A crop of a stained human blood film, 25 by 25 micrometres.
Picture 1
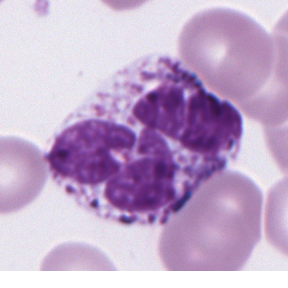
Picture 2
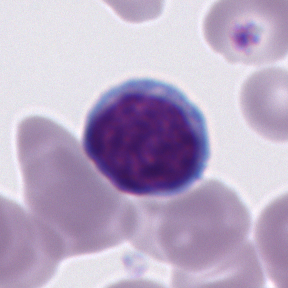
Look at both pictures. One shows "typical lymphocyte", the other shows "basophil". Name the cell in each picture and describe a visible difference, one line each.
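Picture 1 – basophil. The nucleus is divided into at least three separate lobes.
Picture 2 – typical lymphocyte. The nucleus is round with no indentation.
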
